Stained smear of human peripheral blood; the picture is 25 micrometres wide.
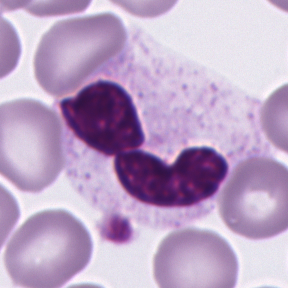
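Segmented neutrophil. Stained peripheral blood smear, central cell. Nucleus in two separate-looking lobes, set diagonally: one upper left, one lower right. Chromatin dark purple, dense. Cytoplasm with fine, scattered purple granules.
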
